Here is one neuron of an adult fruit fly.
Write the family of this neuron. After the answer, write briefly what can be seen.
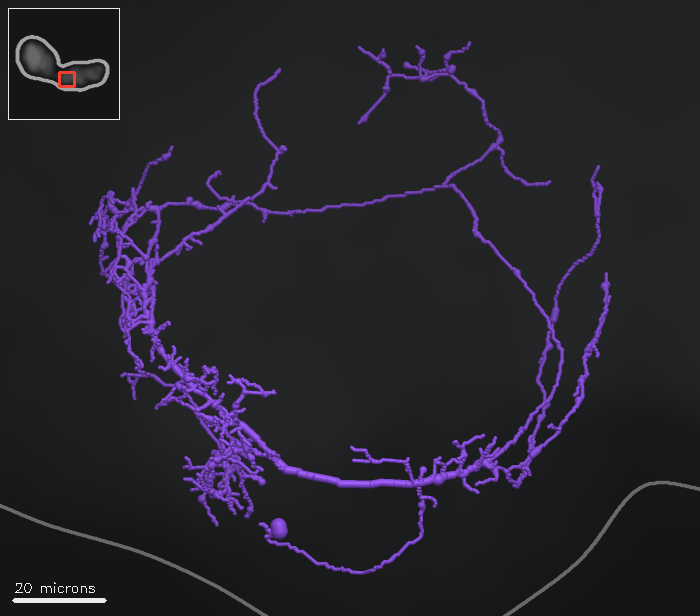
Its family is hemilineage 04B. It is a nerve-cord intrinsic neuron. The cell body is at the bottom of the picture. By the scale bar it is about 120 microns tall in this view.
